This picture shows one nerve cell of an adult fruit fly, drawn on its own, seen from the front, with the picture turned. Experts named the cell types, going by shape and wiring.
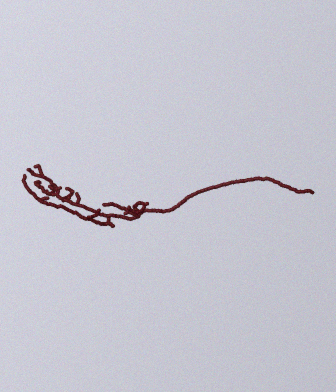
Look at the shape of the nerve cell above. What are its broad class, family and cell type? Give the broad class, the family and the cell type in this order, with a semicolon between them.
sensory neuron entering the nerve cord; class gustatory; WG3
